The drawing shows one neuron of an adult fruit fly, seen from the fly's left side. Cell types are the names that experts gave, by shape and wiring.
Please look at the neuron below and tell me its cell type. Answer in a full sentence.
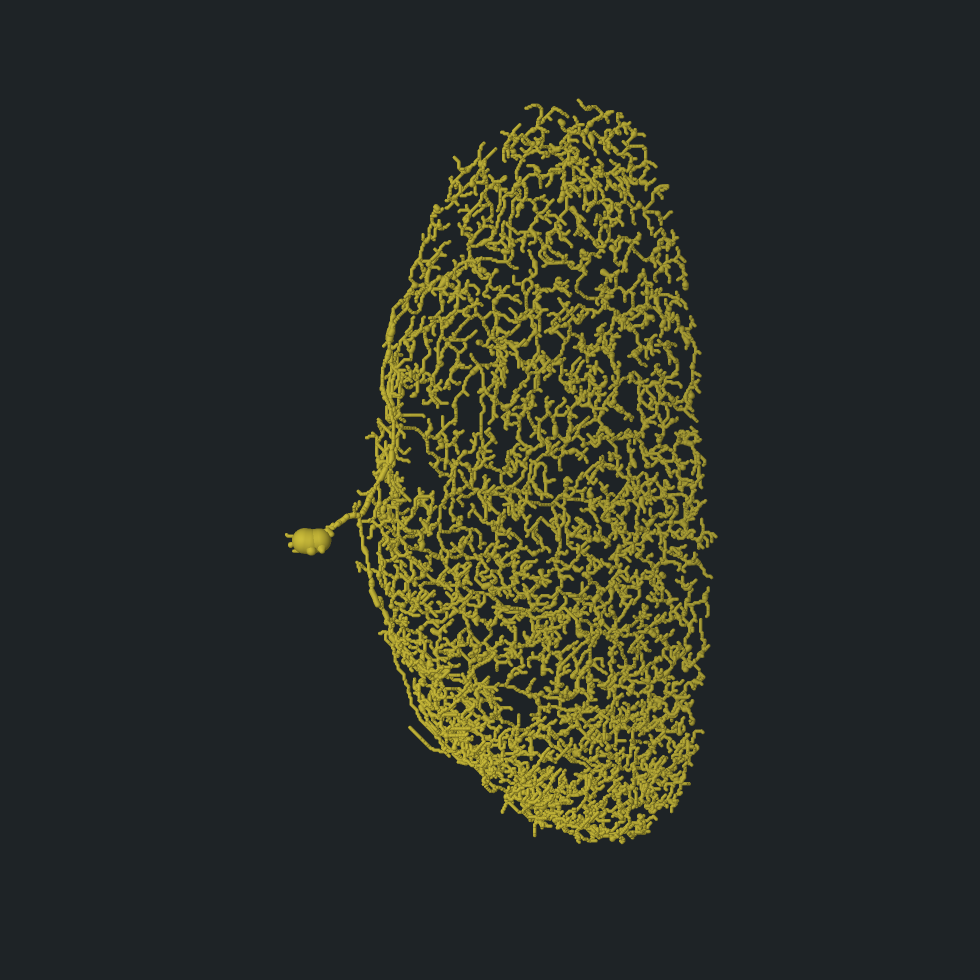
The cell type is Pm13.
